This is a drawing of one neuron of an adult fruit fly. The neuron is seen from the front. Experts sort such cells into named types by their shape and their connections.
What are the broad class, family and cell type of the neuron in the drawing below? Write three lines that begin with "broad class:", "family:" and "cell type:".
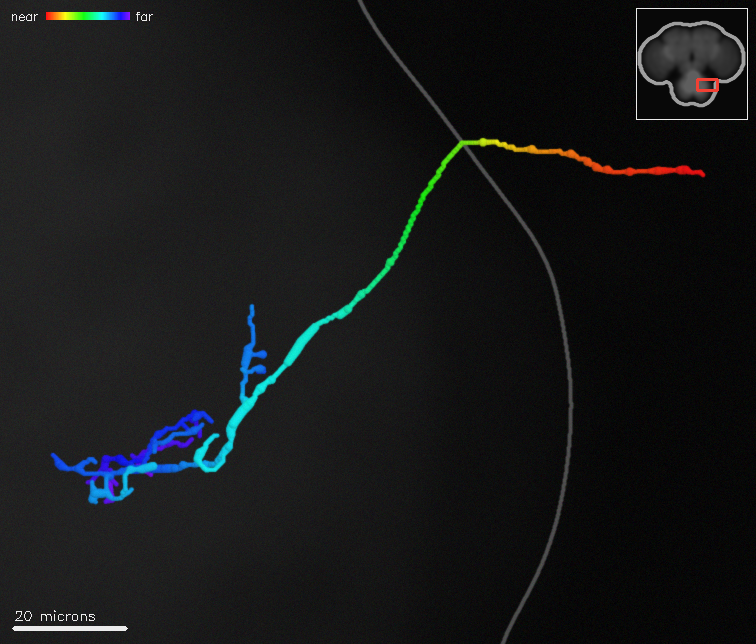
broad class: sensory neuron entering the nerve cord
family: class mechanosensory tactile
cell type: SNta14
